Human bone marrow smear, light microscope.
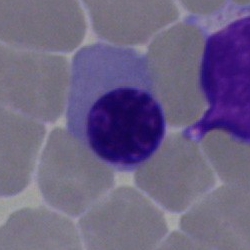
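Erythroblast, the cell in the middle of the field. Its nucleus is positioned off-centre toward the lower right, with dark purple, densely clumped chromatin. The cytoplasm is pale lavender-blue, and most of it lies above and to the left of the nucleus.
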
